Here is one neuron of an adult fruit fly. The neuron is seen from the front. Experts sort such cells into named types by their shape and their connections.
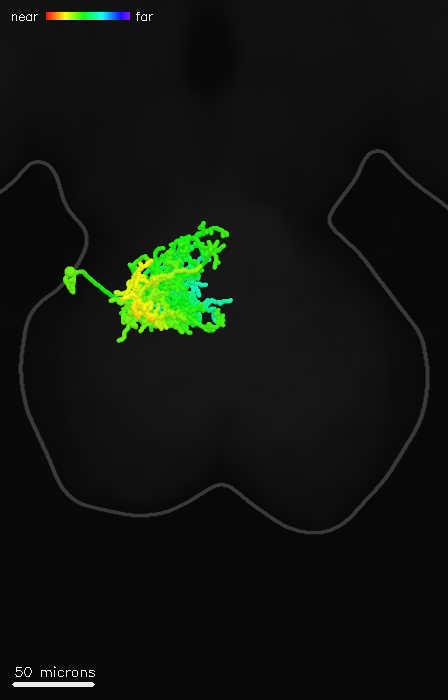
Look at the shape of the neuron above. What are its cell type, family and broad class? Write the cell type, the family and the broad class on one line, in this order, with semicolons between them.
IN11B012; hemilineage 11B; nerve-cord intrinsic neuron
